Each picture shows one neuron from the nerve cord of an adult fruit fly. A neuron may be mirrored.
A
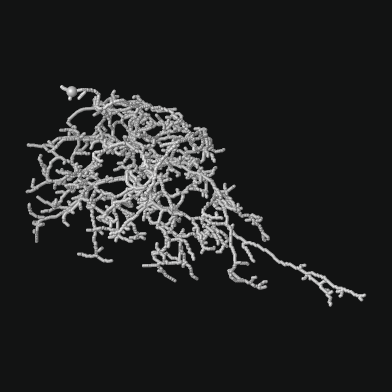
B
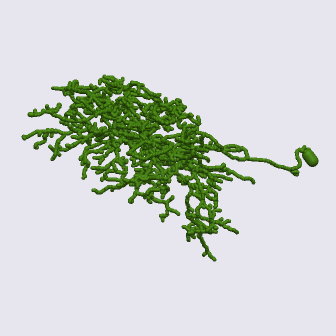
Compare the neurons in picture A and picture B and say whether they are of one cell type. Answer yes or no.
yes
